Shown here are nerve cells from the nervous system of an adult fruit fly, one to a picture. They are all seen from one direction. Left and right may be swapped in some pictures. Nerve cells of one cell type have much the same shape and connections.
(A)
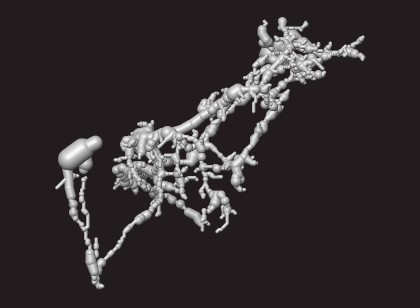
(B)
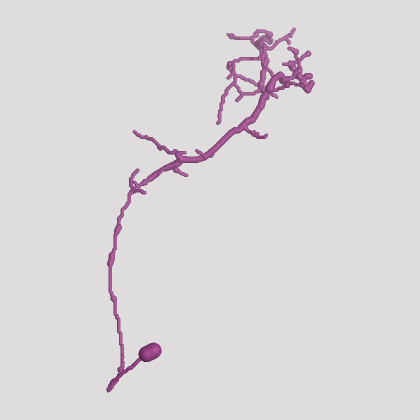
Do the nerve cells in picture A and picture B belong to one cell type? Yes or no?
no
